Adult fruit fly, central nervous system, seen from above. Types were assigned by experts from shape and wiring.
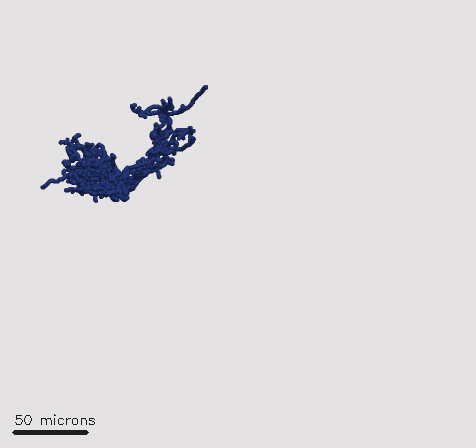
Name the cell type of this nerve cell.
CB3400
